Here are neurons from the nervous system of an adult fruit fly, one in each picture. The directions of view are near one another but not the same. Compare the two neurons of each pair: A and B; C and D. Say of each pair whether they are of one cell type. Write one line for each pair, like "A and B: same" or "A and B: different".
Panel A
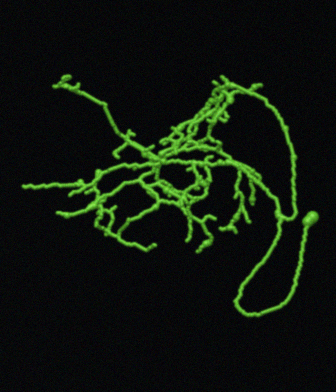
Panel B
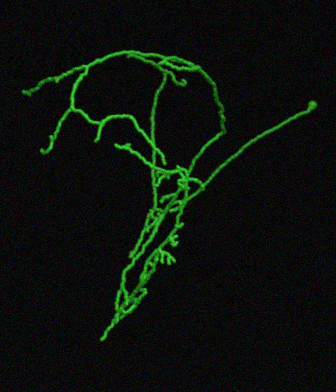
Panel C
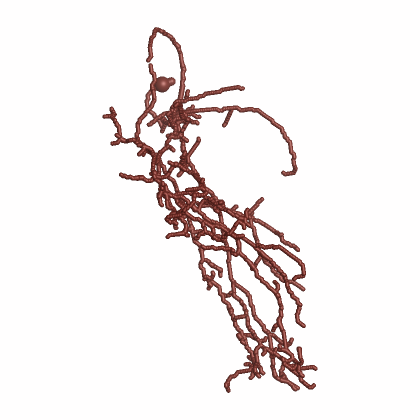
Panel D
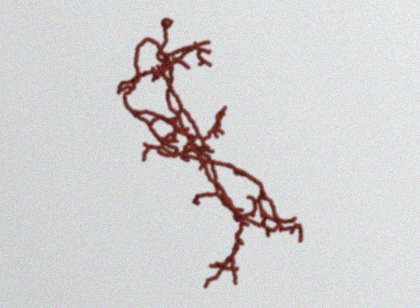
A and B: different
C and D: same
